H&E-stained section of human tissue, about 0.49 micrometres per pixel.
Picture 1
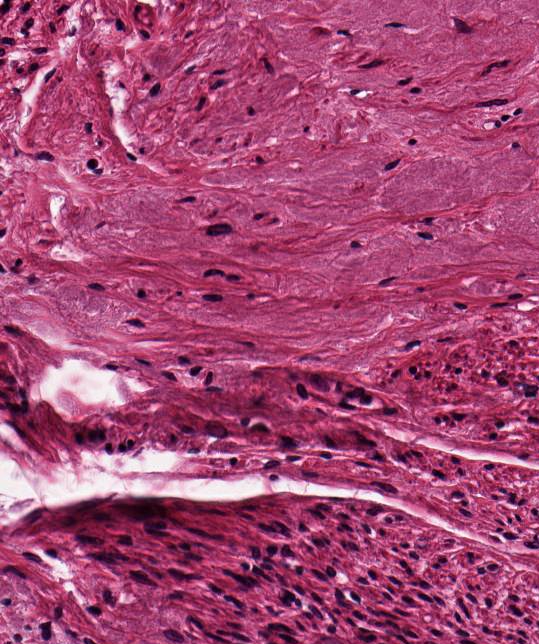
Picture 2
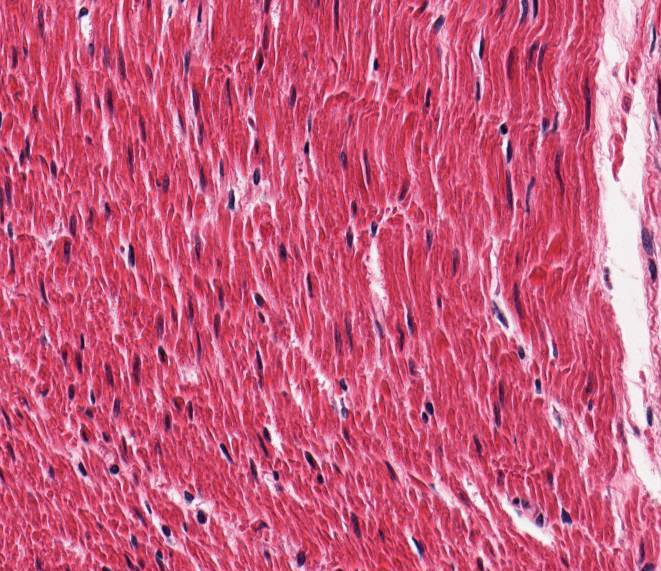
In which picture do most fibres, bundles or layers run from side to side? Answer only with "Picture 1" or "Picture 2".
Picture 1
